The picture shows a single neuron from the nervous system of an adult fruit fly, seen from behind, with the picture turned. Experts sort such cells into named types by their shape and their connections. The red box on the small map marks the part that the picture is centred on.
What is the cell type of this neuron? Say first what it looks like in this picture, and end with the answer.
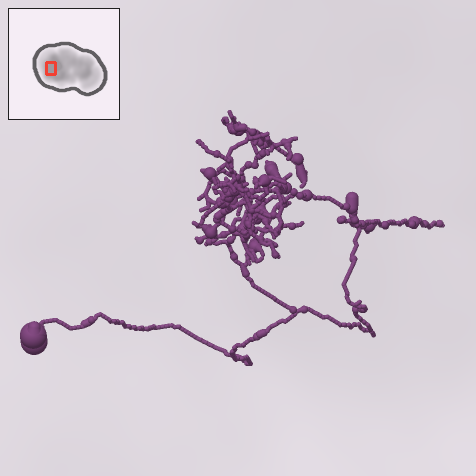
The picture shows dozens of branch ends. In this view it is wider than it is tall. Its broad class is nerve-cord intrinsic neuron. It is of cell type IN14A108.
